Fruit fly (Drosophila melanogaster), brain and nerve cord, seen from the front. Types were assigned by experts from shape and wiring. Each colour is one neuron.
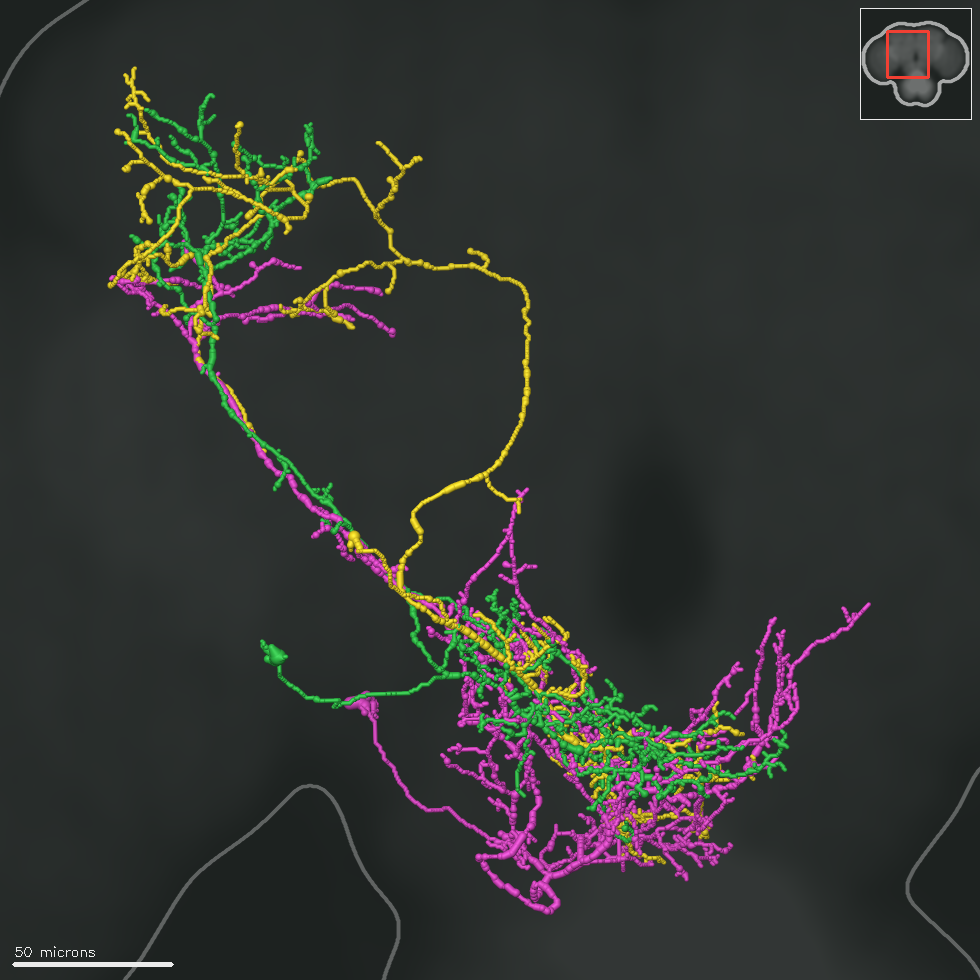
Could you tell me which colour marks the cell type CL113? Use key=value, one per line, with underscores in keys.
colour=yellow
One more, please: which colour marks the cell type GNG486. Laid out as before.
colour=green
